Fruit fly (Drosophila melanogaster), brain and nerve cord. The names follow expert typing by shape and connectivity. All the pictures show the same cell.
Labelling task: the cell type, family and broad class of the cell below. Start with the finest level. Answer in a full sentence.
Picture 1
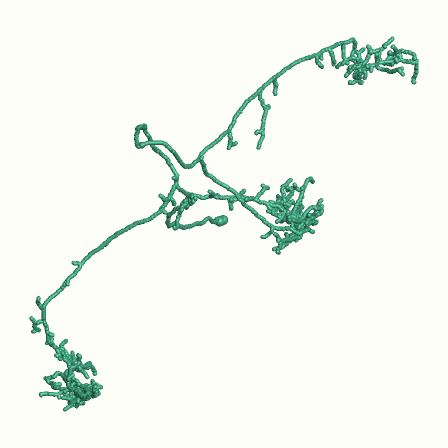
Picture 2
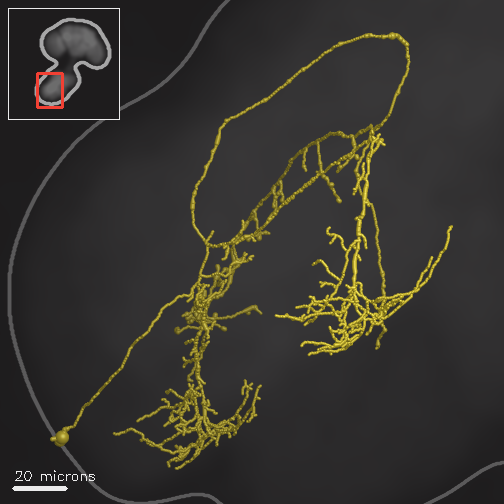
Type IN14B008 of hemilineage 14B, a nerve-cord intrinsic neuron.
